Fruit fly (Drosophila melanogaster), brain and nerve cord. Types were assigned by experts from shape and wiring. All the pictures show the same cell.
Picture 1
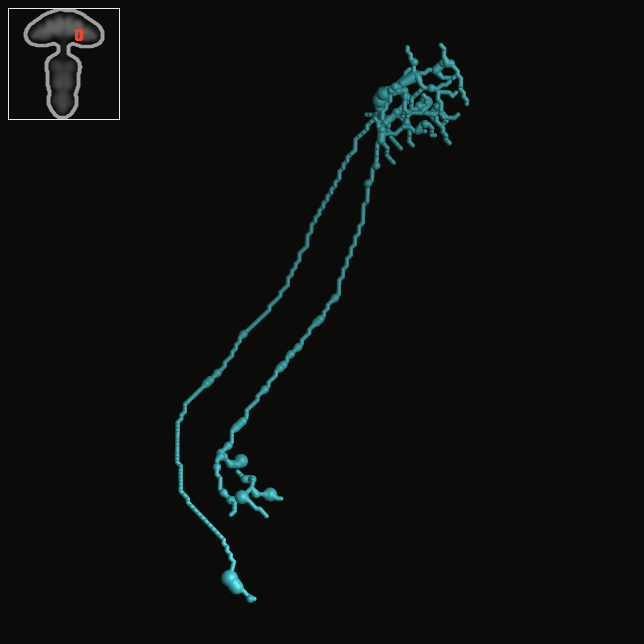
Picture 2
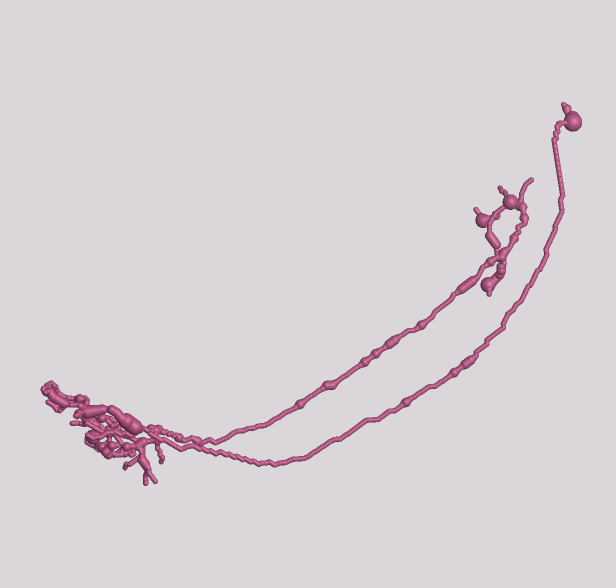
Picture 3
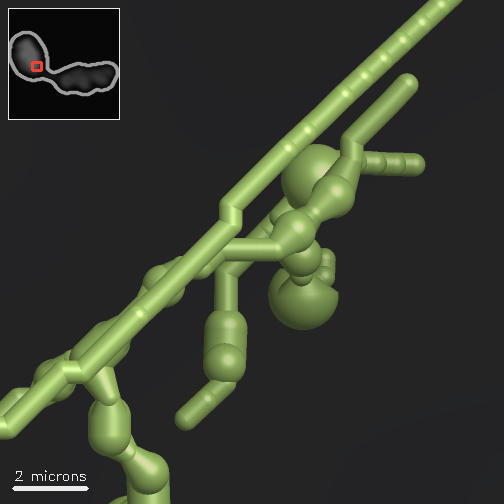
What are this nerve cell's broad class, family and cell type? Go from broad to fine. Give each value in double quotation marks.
"optic-lobe intrinsic neuron", "T", "T4a"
